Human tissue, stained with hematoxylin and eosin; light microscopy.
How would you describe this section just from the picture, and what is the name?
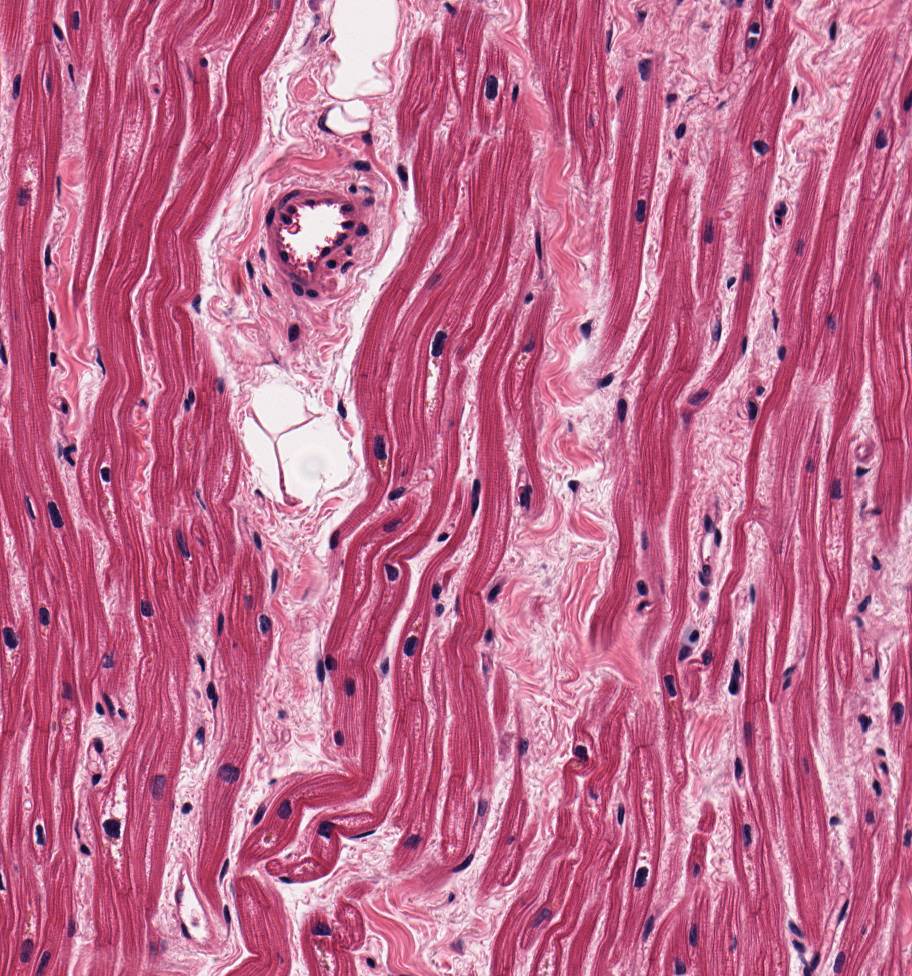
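The eosin-pink muscle fibres run chiefly from top to bottom of the field, following a gently wavy course. Many of them branch and join neighbouring fibres instead of forming separate parallel cylinders. Fine cross-striations cross their pink cytoplasm. Small golden-brown granules lie close to some of the muscle nuclei. This section is atrial appendage of the heart.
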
